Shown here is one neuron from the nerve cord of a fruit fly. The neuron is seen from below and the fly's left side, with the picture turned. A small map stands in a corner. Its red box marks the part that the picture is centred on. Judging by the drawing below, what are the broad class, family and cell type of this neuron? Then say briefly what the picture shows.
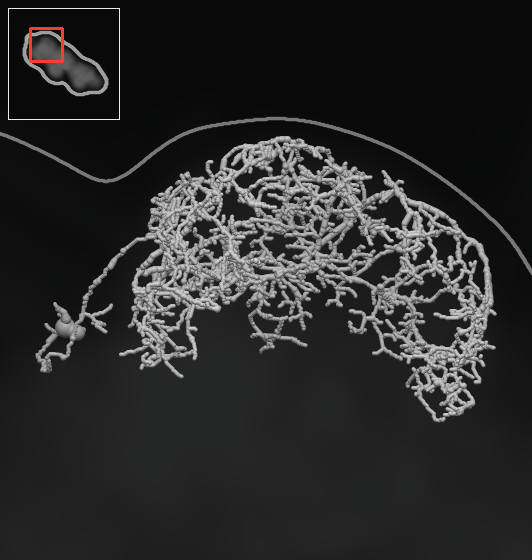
Its broad class is nerve-cord intrinsic neuron. The family is hemilineage 01A. The cell type is IN01A015. More than a hundred branch ends can be seen. In this view it is wider than it is tall.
